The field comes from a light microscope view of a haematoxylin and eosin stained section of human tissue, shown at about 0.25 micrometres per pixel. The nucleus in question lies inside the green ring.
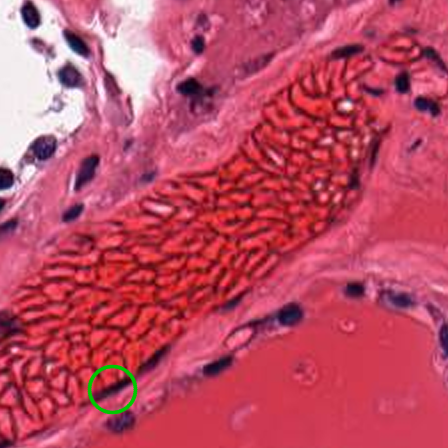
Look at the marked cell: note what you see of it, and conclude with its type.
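The nucleus stains dark and fairly evenly, with no clear internal detail at this scale. On its outer side it rests on a pale pink fibrous band of the vessel wall. The marked nucleus belongs to an endothelial cell.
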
